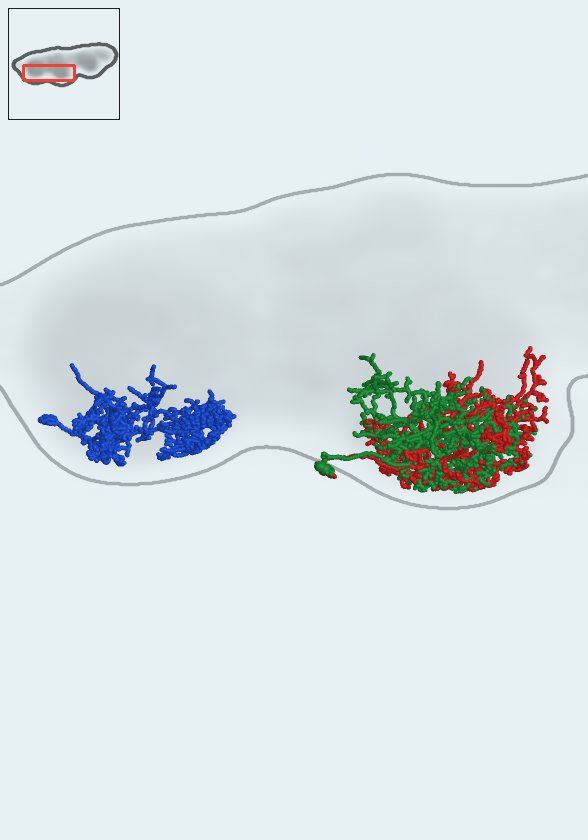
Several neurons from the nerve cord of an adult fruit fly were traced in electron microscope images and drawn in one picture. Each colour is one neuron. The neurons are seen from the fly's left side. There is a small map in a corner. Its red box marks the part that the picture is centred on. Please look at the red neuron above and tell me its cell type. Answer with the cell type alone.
IN13B026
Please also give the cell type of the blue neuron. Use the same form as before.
IN13B025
